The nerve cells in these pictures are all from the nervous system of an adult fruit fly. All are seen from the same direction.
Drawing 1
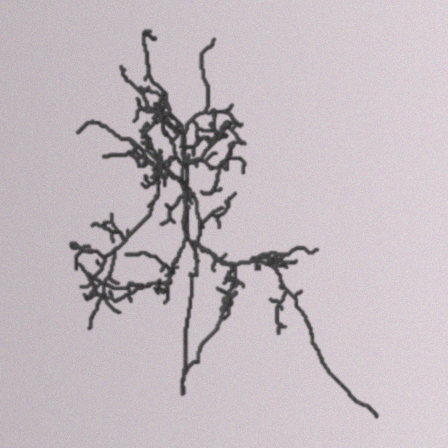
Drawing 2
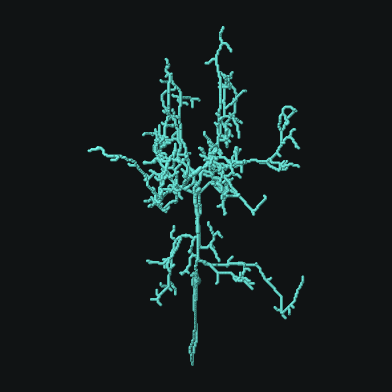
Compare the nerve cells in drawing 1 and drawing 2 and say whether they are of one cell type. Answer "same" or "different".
same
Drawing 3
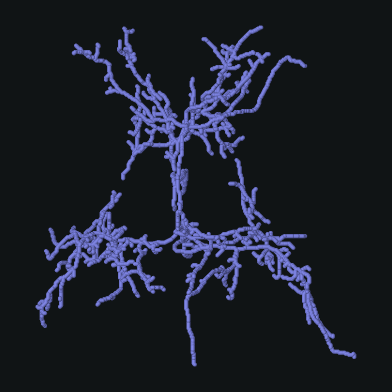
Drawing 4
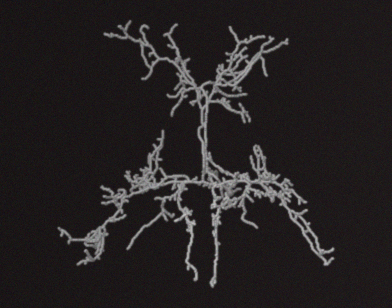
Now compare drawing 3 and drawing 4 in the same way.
same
